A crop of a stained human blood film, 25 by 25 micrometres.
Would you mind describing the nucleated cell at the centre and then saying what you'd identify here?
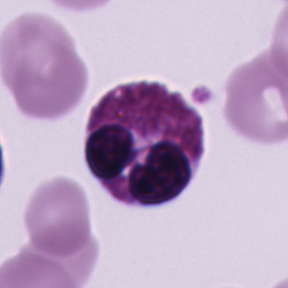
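Size first: the cell is about 11 micrometres across. Its two nuclear lobes lie side by side in the lower half, with a thin pale strand running between them. Coarse reddish-purple granules pack the cytoplasm but do not cover the lobes, whose outlines stay sharp. This is an eosinophil.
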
